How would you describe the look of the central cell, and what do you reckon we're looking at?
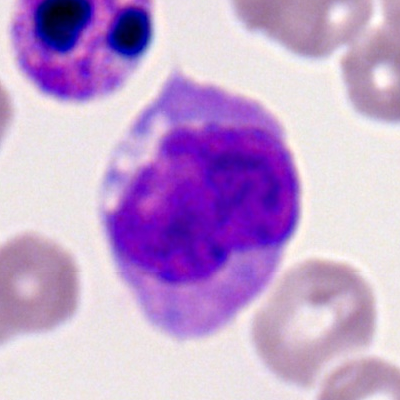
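The outline is irregular and somewhat angular, tapering to a blunt point at the top. The large, irregular nucleus is folded and indented, not split into distinct lobes. Small clear vacuoles sit at the cytoplasm's upper left edge; no coarse granules appear. This is a monocyte.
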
